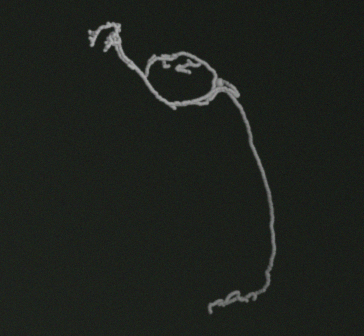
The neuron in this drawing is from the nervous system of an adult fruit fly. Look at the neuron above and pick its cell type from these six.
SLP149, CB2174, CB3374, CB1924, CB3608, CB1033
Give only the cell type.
CB1033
